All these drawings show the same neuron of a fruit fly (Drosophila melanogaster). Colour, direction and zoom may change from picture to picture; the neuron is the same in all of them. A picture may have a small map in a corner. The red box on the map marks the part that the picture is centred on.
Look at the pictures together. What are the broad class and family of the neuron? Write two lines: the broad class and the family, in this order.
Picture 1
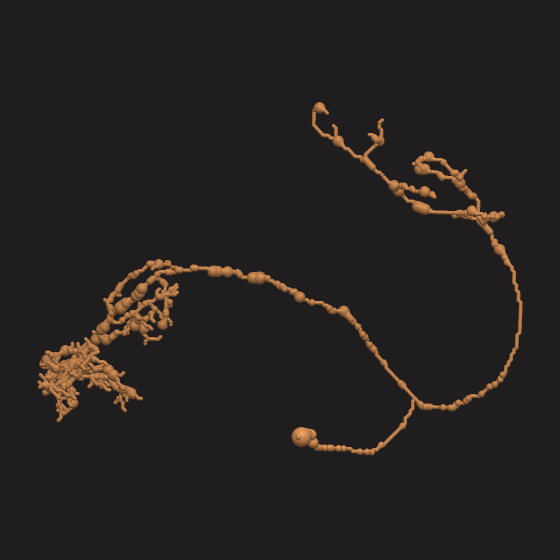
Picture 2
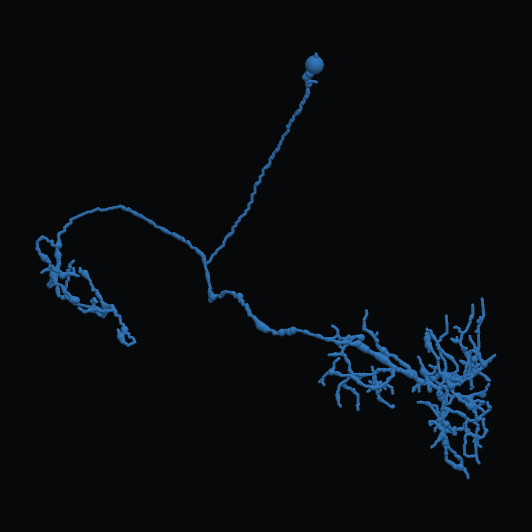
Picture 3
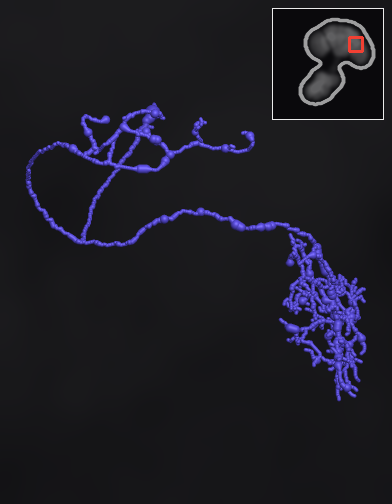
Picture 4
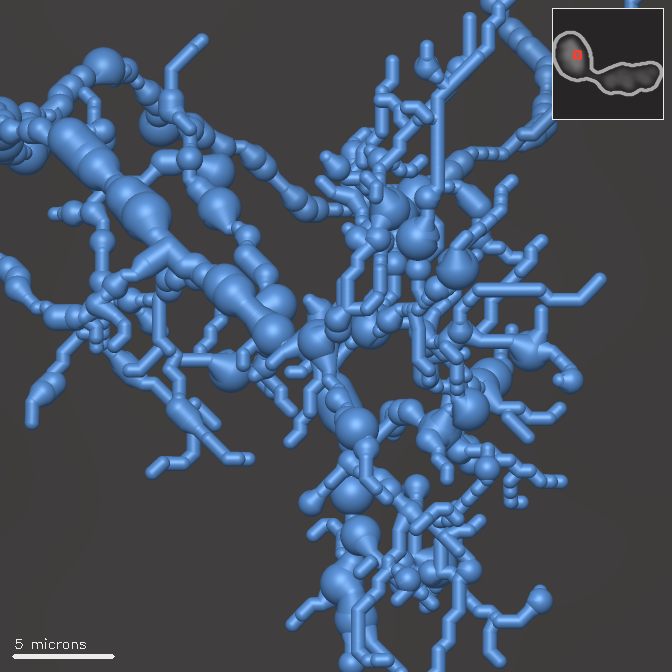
visual projection neuron
hemilineage VPNp3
